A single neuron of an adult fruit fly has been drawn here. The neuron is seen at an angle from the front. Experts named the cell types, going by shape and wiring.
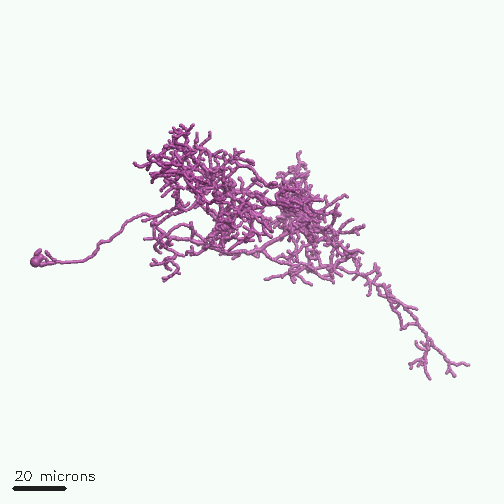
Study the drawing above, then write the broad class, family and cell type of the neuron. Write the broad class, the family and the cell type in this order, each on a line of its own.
central-brain intrinsic neuron
hemilineage LALa1_anterior
LAL046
